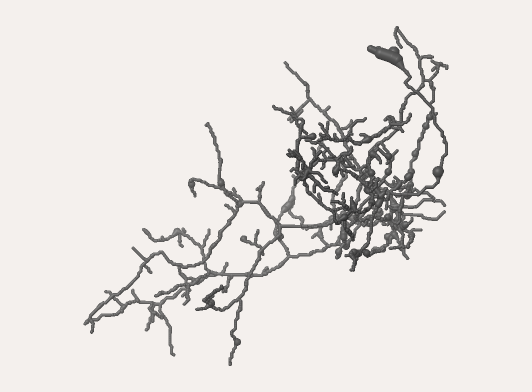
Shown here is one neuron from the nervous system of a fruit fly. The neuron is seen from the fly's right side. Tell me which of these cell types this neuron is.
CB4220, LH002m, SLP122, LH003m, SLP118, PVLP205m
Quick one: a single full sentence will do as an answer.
This neuron is categorized as cell type SLP118.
